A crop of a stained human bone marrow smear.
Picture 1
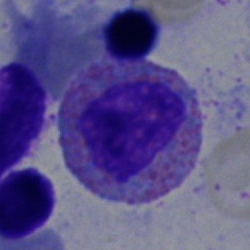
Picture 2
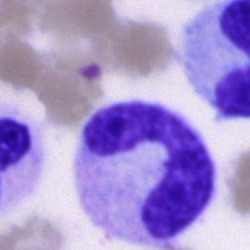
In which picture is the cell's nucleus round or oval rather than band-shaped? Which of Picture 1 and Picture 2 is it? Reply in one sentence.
The cell in Picture 1 has a round or oval nucleus that is compact.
